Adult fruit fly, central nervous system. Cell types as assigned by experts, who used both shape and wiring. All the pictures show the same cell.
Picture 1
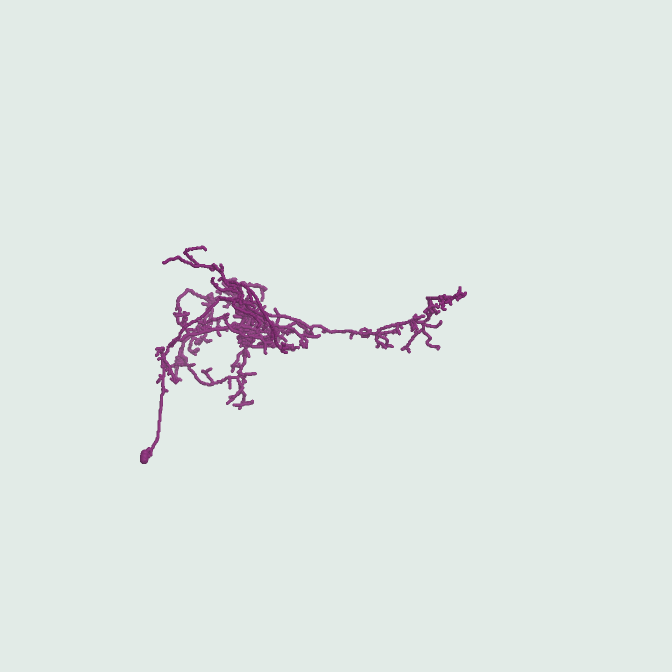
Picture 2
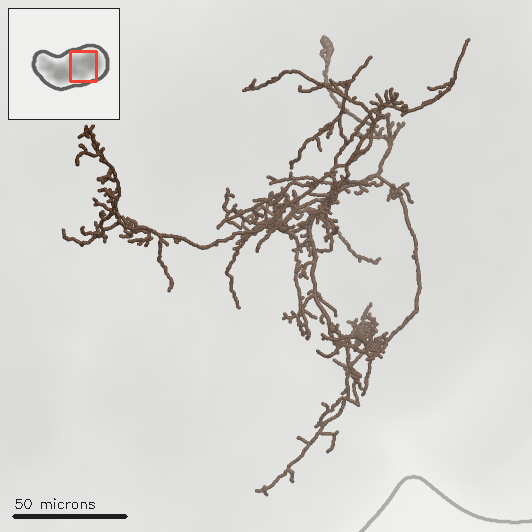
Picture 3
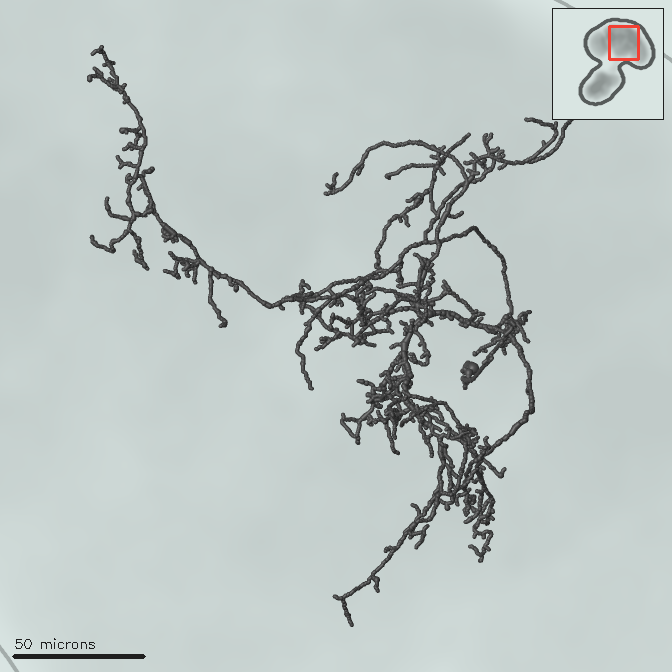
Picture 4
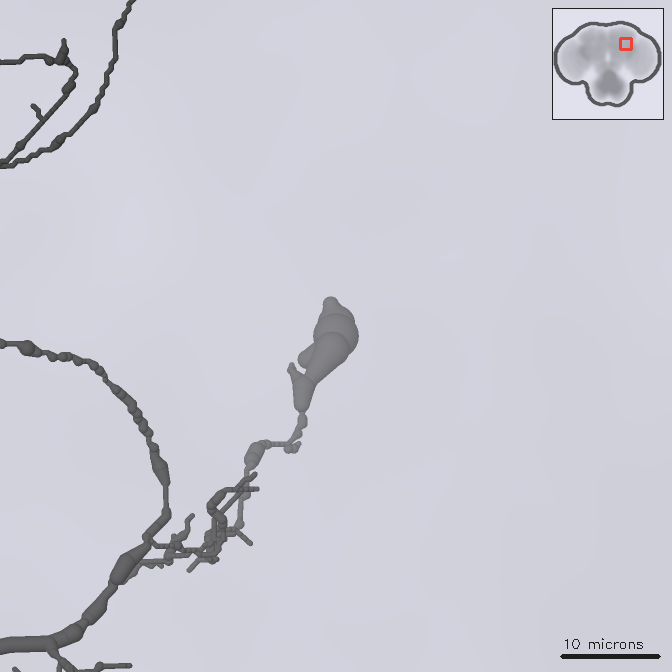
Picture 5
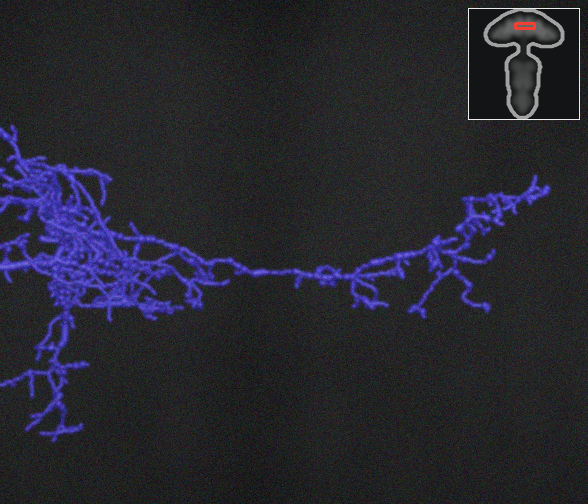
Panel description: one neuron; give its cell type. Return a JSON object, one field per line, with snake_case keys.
{
 "cell_type": "VES205m"
}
